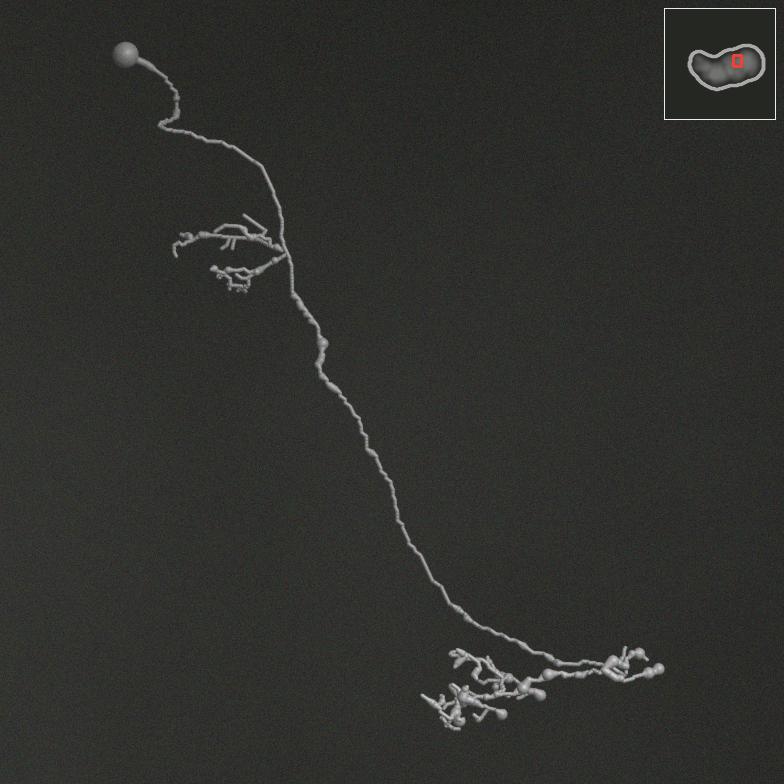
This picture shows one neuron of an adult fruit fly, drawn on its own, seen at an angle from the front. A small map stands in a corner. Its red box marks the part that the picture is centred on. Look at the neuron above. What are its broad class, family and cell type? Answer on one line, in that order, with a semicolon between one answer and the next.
central-brain intrinsic neuron; class CX; PFNp_e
